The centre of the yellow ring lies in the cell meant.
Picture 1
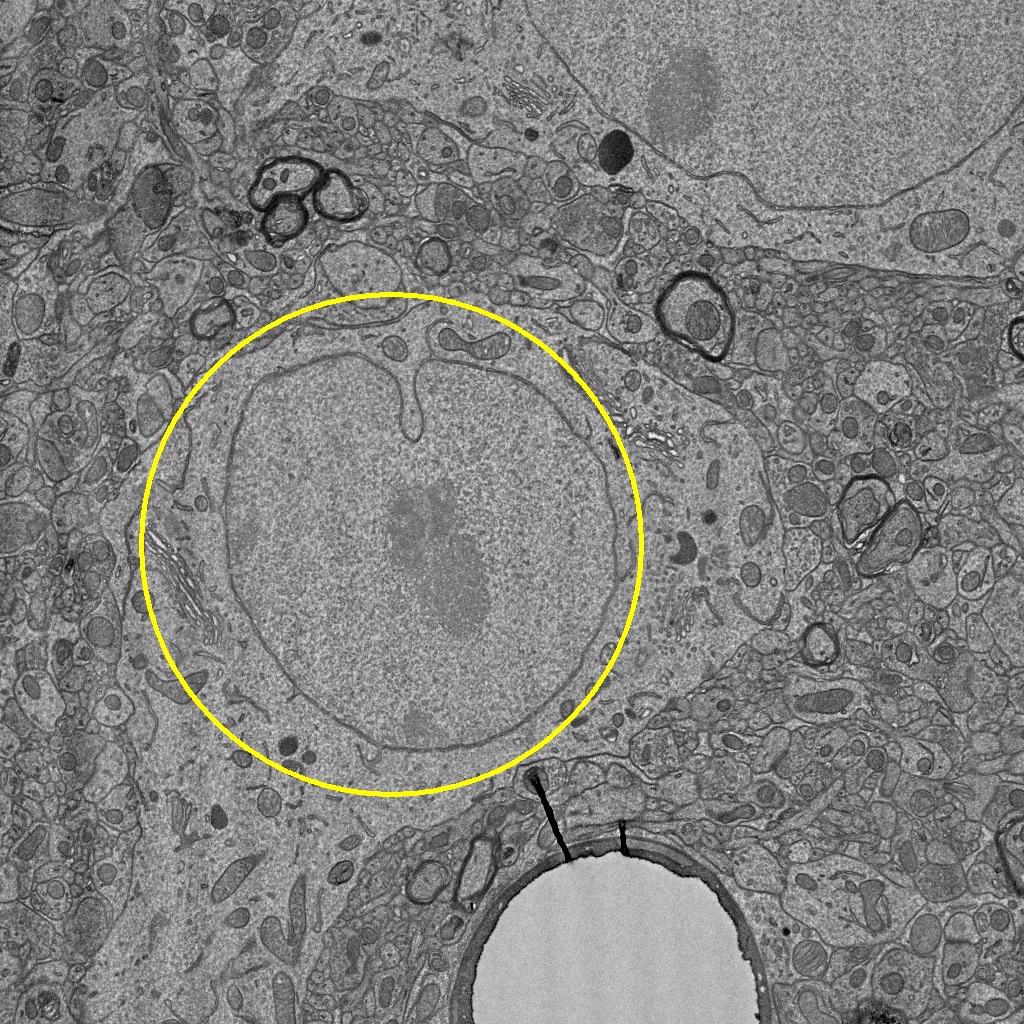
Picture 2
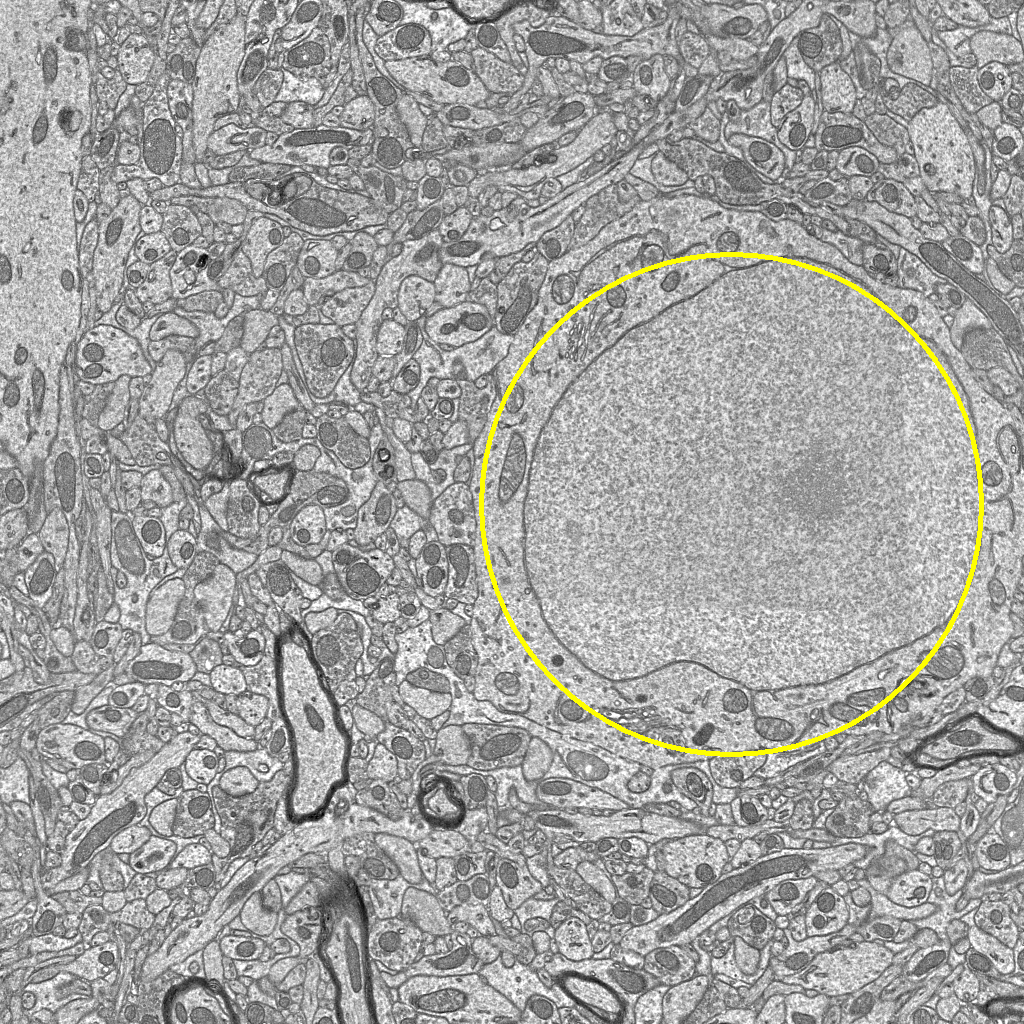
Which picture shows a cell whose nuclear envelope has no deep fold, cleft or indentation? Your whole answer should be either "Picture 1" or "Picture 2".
Picture 2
